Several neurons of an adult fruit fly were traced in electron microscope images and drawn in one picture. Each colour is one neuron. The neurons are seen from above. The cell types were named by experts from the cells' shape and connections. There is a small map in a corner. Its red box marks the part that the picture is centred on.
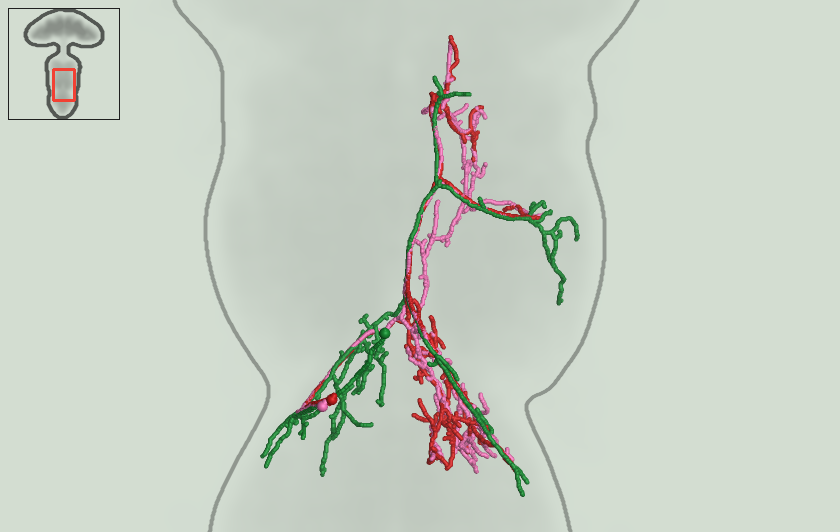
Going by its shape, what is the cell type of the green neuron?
IN18B054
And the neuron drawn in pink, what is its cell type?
IN18B047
